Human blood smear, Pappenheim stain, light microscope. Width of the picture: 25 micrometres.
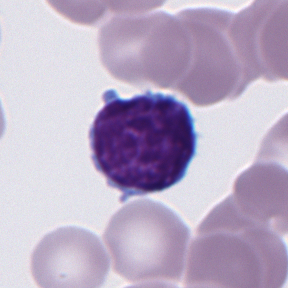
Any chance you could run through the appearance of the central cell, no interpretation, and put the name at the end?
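Dark purple, coarsely clumped chromatin is present in the nucleus, and no nucleoli can be seen. The cytoplasm contains no visible granules. Small bluish projections stick out from the cell surface at the upper left and at the lower left. The cell is a typical lymphocyte.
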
